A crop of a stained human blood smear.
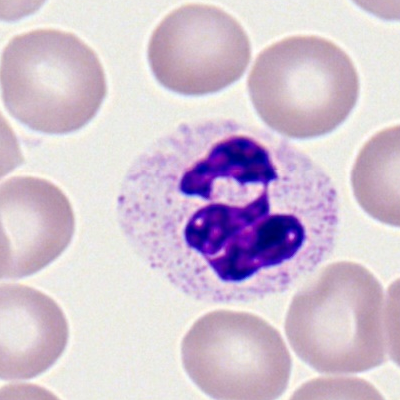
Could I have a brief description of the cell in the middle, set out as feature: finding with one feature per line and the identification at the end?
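Chromatin: dark purple, coarsely clumped
Cytoplasm amount: plentiful
Cytoplasm colour: pale pink
Granules: fine and lilac, scattered throughout
Vacuoles: none that I see
Identity: segmented neutrophil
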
